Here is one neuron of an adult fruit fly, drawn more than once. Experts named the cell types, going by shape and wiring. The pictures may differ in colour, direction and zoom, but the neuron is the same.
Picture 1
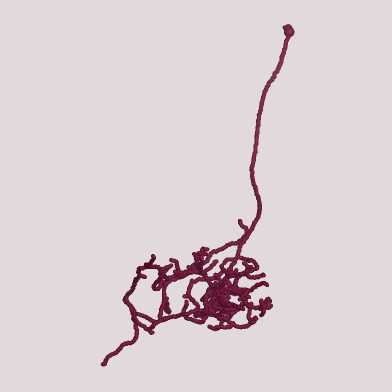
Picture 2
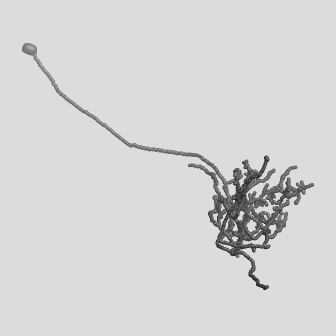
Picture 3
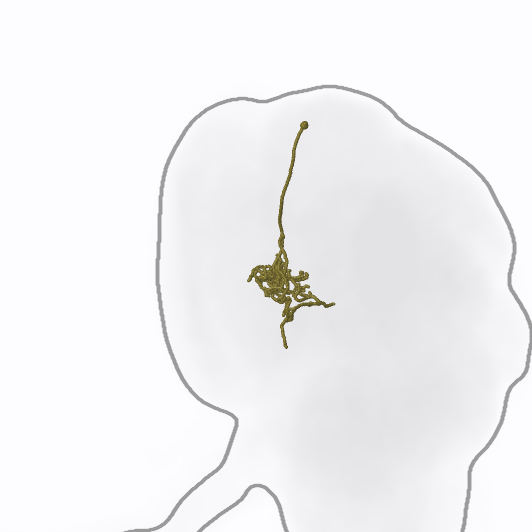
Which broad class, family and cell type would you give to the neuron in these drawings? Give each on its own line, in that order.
central-brain intrinsic neuron
hemilineage LHl4_posterior
CB3734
